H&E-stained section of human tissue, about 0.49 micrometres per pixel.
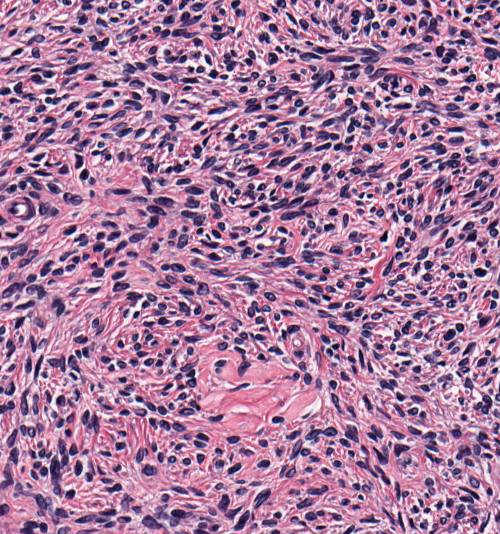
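Ovary, haematoxylin and eosin stained section. Spindle cells run in short intersecting bundles that swirl into whorls. Their nuclei are elongated to ovoid and darkly stained. Cytoplasm is scant and pink, with indistinct borders between neighbouring cells. Thin wavy strands of pink collagen lie between the spindle cells throughout the field.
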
